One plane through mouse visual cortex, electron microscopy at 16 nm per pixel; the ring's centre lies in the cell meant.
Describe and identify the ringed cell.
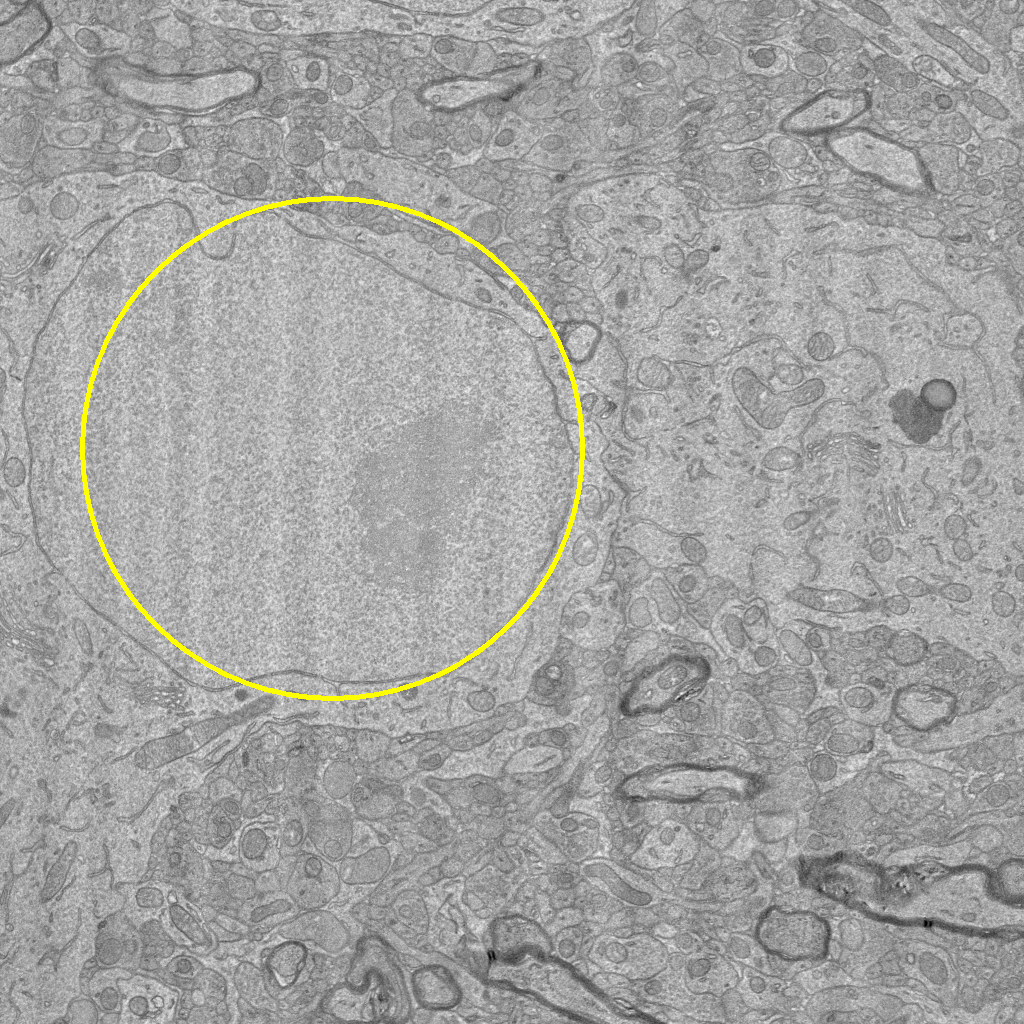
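Nearly the whole ring is filled by a large, pale, rounded nucleus. Its envelope runs smoothly, with no deep infoldings. The chromatin is finely dispersed, and no thick dark band lines the envelope. Faint vertical streaks cross the image and show most clearly over the nucleus. This cell is an excitatory neuron.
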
